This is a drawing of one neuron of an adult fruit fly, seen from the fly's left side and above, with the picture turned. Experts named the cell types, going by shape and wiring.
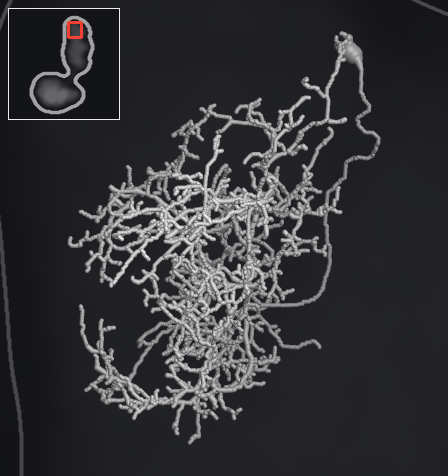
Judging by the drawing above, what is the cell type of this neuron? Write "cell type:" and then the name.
cell type: IN16B030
